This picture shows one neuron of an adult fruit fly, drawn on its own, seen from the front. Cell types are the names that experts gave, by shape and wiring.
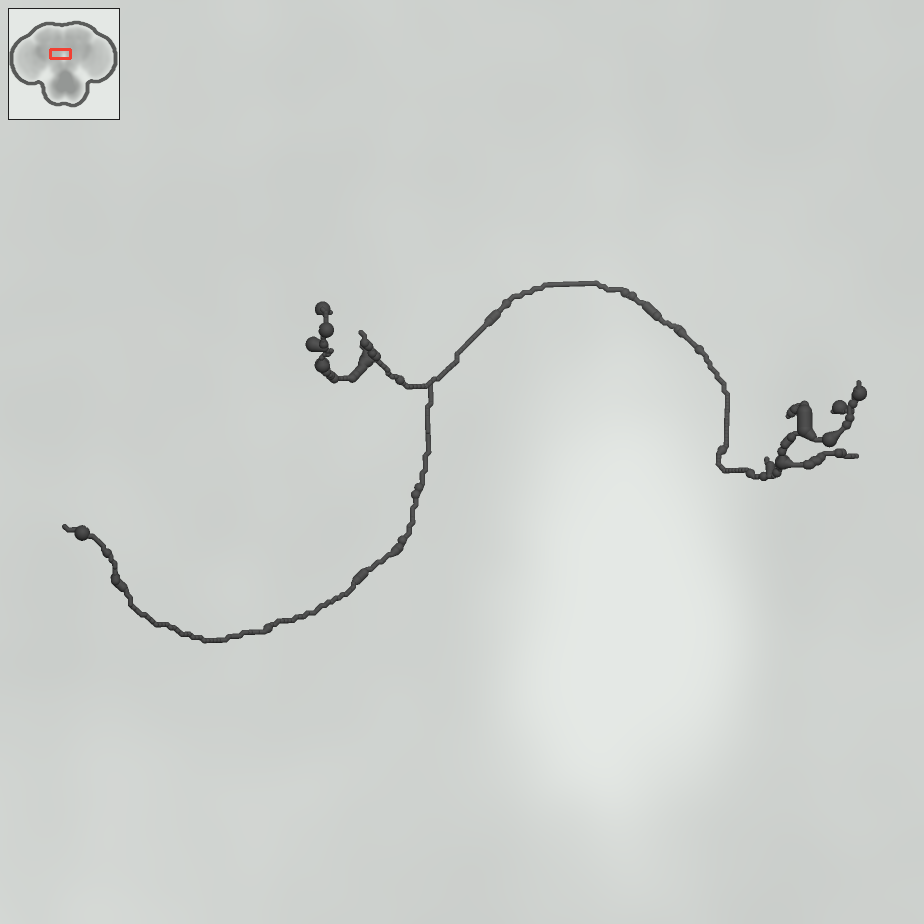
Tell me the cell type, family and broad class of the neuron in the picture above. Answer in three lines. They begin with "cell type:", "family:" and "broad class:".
cell type: ORN_VM5d
family: class olfactory
broad class: sensory neuron entering the brain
